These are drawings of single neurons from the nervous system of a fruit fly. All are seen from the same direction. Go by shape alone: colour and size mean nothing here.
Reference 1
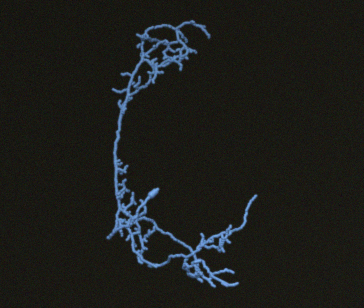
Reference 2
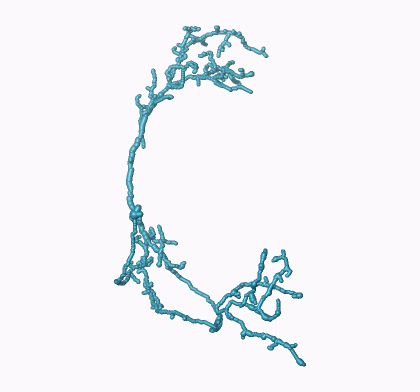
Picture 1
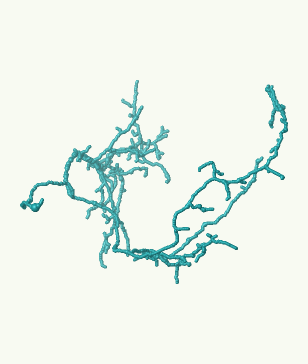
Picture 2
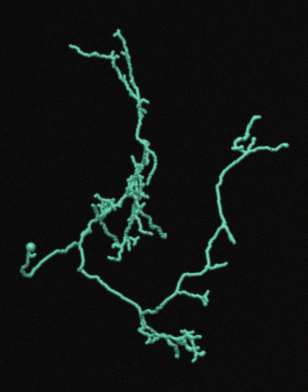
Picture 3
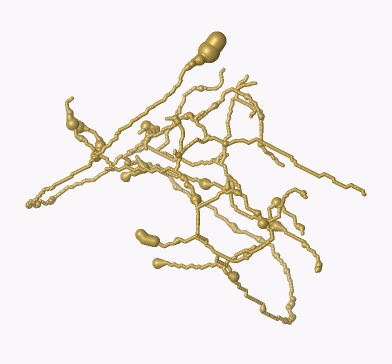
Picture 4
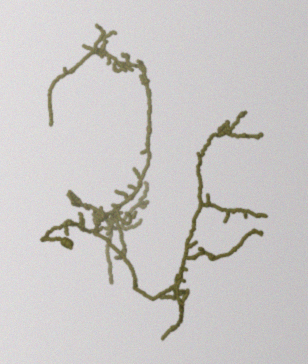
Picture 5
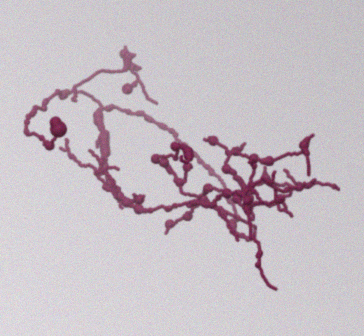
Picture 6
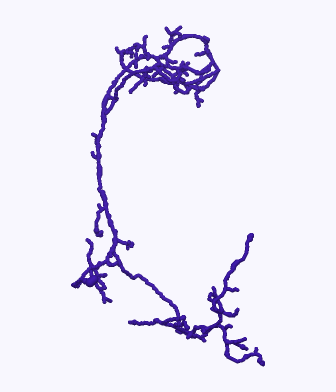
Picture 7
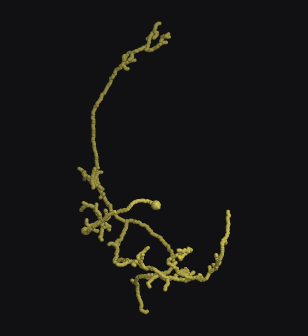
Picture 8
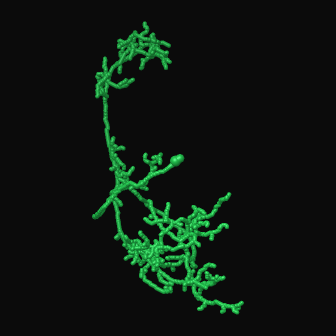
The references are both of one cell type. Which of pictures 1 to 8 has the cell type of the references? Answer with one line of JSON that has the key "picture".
{"picture": 6}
